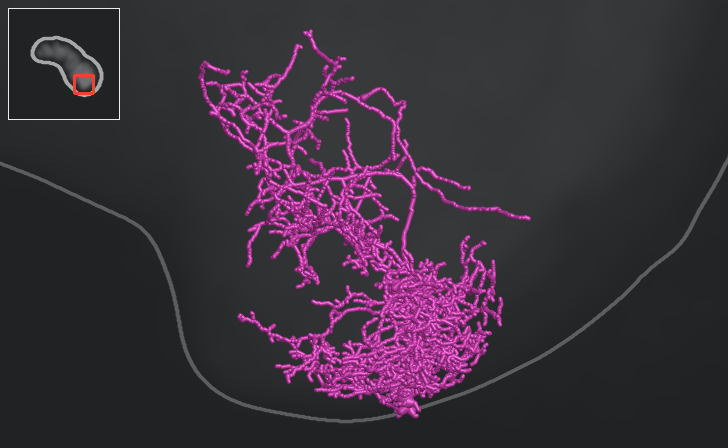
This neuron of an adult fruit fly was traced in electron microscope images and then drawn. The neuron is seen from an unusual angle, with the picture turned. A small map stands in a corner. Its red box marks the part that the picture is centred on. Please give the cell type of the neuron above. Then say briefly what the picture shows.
It is of cell type SLP004. It is a central-brain intrinsic neuron. More than a hundred branch ends can be seen. In this view it is about as wide as it is tall.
